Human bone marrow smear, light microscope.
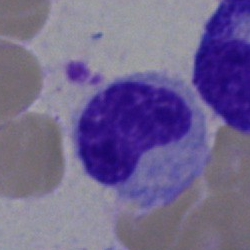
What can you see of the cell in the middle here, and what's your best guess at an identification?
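Roughly round and smooth outline on this one. The nucleus is indented on its lower right side, so it takes a kidney shape. Cytoplasm is pale greyish blue, and most of it sits at the lower right, within the nuclear notch. It's a band neutrophil.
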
